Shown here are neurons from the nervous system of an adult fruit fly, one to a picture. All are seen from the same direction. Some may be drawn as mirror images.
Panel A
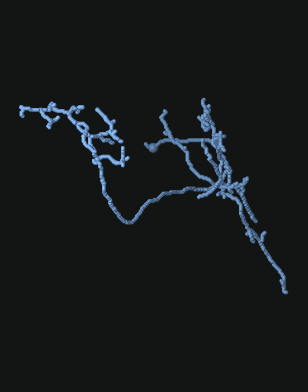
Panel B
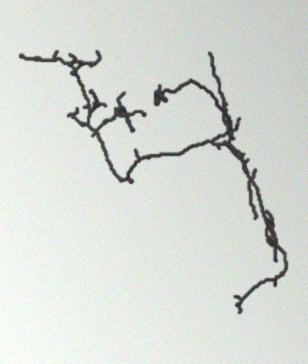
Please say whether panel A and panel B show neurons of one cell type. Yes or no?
yes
